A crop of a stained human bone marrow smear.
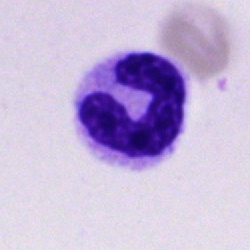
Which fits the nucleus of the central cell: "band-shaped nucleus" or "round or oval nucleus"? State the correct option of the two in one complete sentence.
Its nucleus is stretched into a curved band instead of a compact mass, without separate lobes.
